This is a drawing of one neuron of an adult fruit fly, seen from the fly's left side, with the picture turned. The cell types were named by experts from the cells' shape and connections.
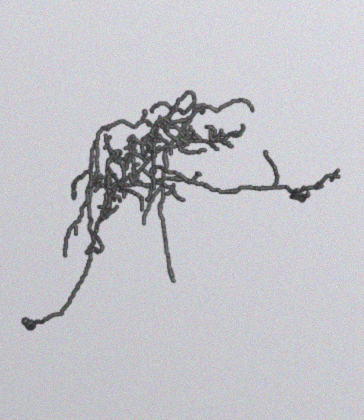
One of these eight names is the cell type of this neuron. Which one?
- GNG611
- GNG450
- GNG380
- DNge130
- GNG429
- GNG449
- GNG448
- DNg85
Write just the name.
GNG449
